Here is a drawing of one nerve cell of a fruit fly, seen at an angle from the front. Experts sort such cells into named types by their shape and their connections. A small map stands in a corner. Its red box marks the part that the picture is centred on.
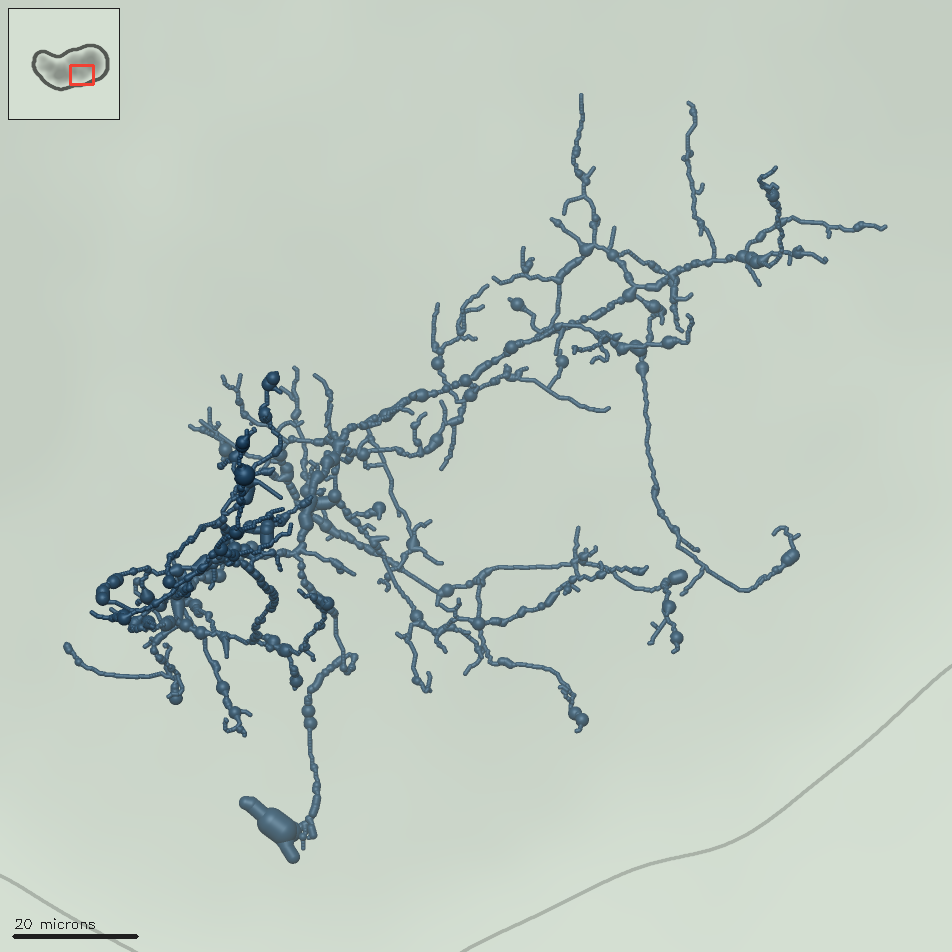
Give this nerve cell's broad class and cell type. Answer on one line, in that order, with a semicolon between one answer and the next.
central-brain intrinsic neuron; GNG260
